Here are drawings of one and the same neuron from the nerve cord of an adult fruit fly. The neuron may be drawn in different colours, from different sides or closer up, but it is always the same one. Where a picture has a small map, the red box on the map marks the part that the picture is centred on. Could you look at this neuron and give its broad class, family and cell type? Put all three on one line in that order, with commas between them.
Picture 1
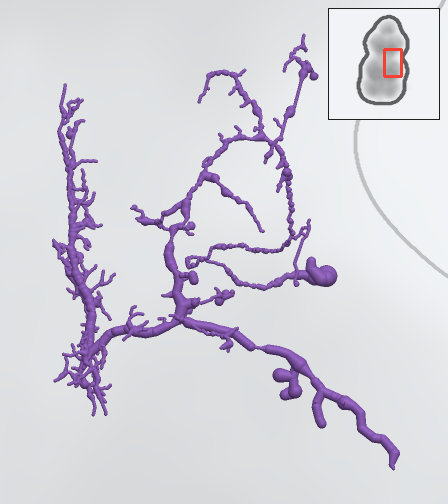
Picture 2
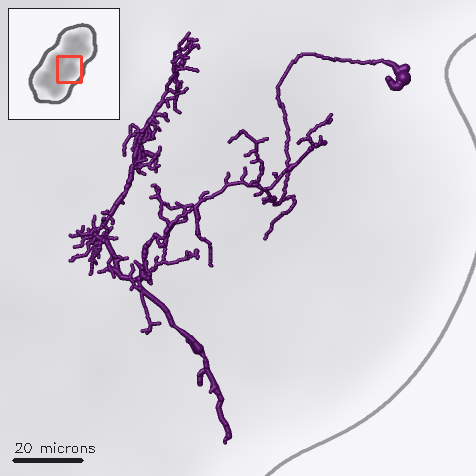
nerve-cord intrinsic neuron, hemilineage 03B, IN03B060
